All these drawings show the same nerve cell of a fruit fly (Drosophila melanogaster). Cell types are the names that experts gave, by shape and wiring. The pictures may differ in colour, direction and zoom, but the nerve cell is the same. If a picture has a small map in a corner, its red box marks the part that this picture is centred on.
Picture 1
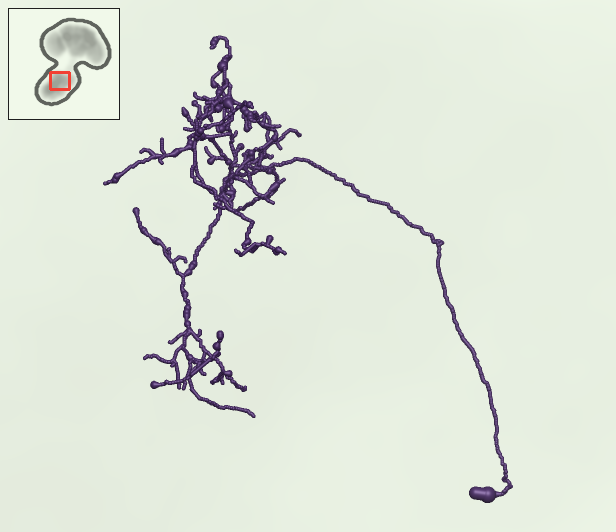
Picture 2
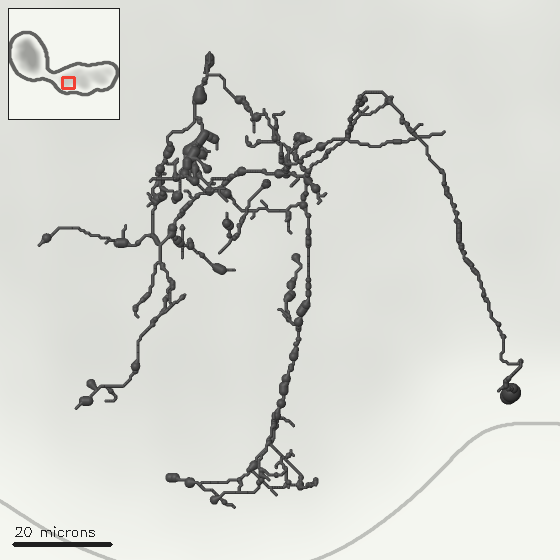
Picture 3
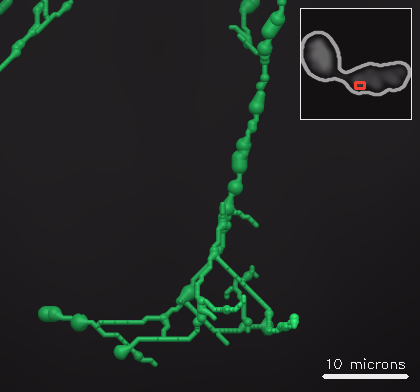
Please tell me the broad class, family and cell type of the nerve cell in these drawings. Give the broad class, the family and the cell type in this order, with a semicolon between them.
nerve-cord intrinsic neuron; hemilineage 12B; IN12B062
